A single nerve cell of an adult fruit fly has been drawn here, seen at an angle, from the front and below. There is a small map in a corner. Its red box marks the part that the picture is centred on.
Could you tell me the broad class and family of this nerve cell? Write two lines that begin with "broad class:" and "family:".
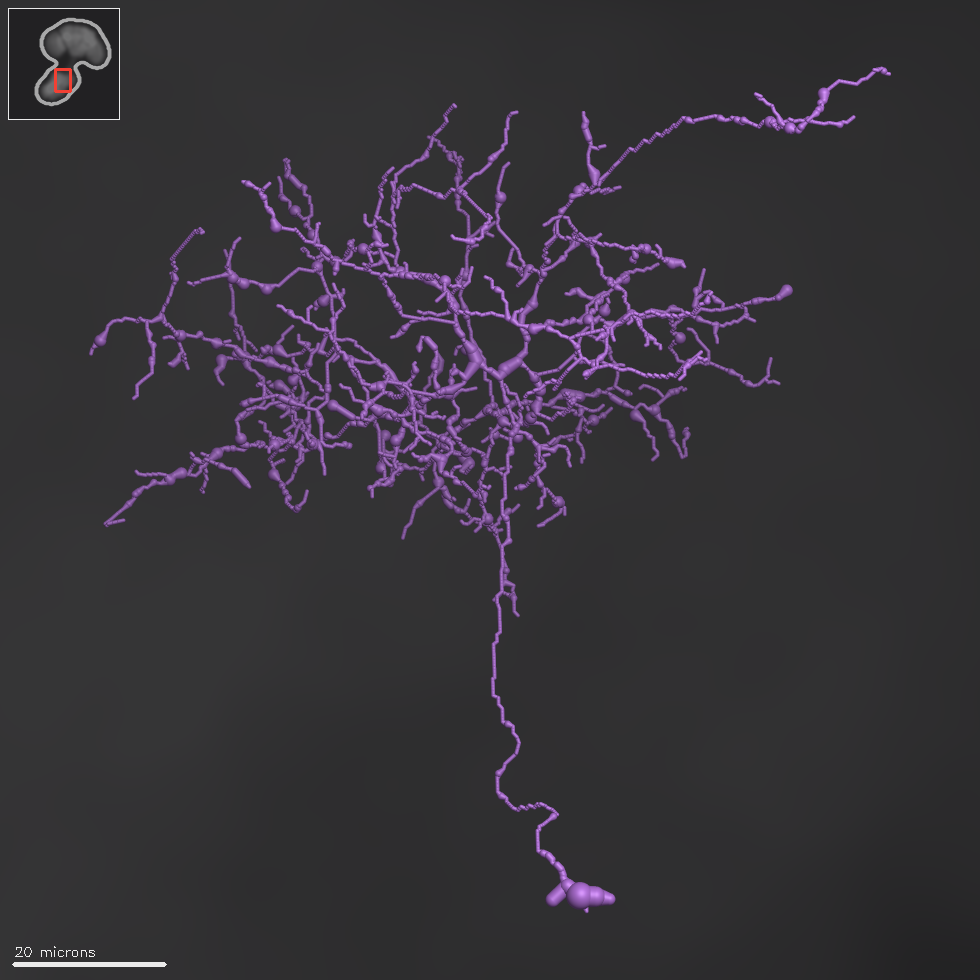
broad class: nerve-cord intrinsic neuron
family: hemilineage 00A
